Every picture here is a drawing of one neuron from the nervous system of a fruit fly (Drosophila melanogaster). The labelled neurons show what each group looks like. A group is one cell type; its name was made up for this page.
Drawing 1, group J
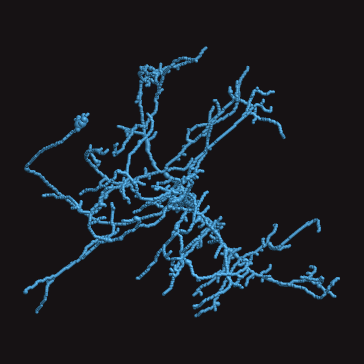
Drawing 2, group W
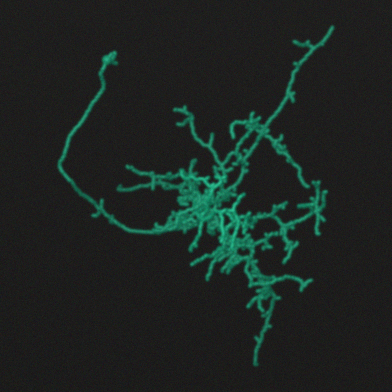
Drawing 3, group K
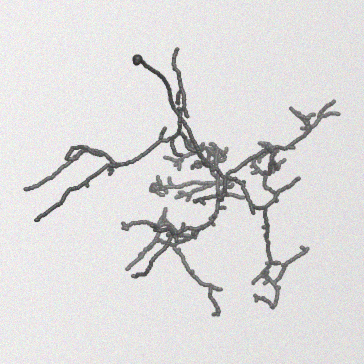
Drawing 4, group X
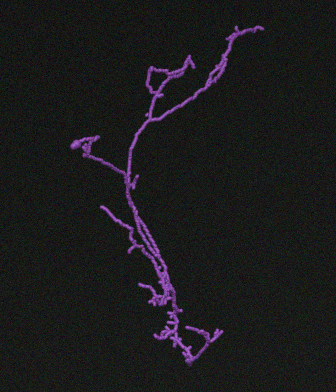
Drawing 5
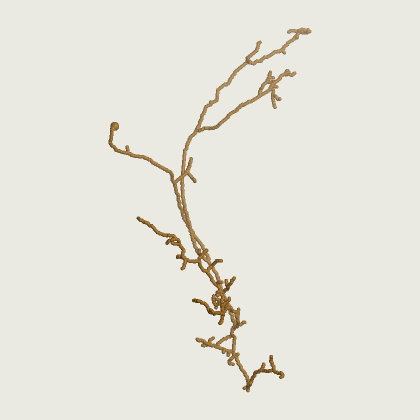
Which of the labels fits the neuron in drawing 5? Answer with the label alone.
group X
